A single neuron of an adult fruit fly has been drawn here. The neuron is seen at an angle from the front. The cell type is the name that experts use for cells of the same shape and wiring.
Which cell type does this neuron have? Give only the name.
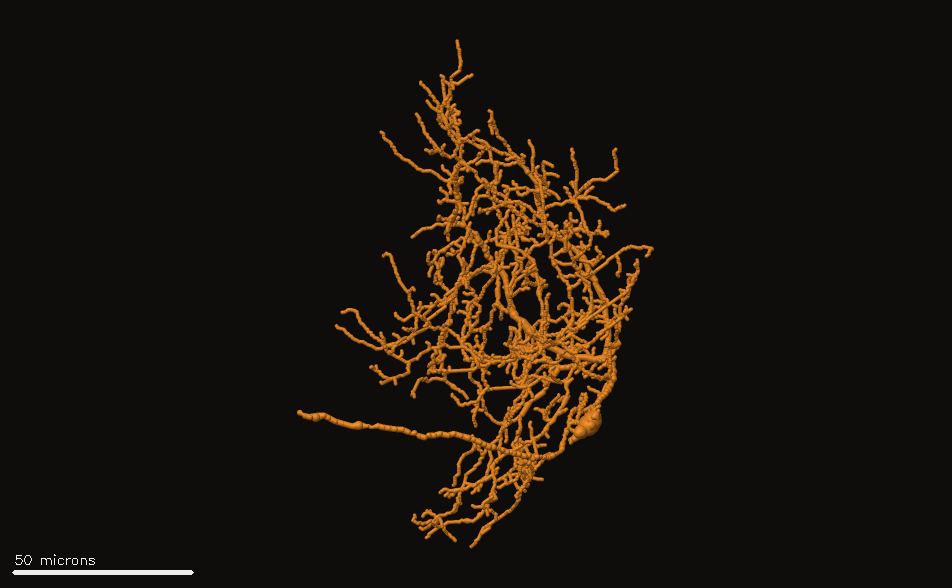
GNG649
